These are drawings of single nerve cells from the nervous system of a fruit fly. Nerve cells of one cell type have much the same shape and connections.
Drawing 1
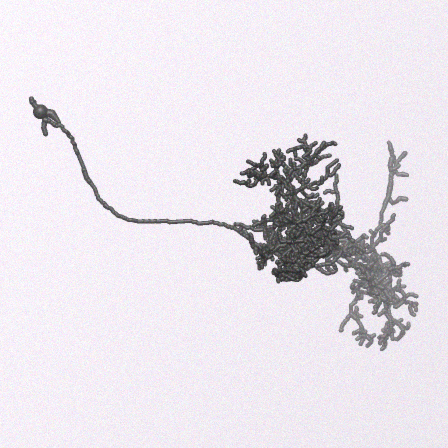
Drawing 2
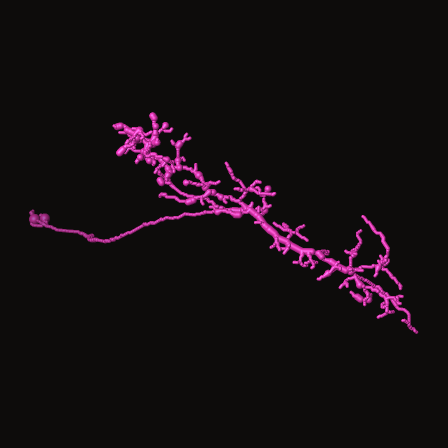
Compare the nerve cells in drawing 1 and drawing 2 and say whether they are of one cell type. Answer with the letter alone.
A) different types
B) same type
A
